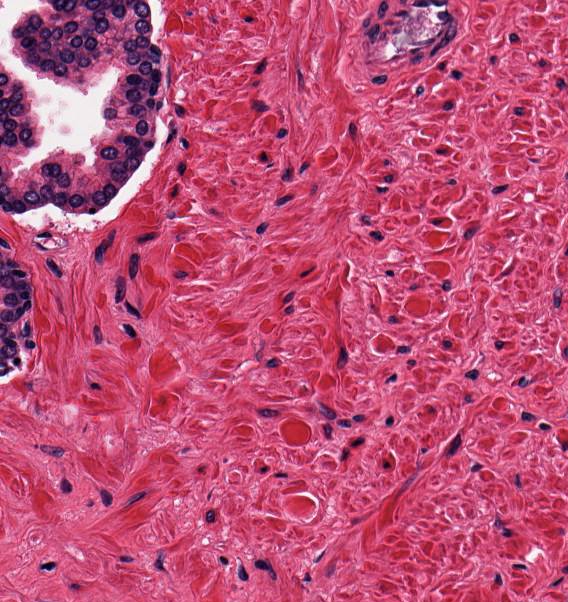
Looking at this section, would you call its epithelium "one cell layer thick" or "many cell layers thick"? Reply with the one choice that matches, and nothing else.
Many cell layers thick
